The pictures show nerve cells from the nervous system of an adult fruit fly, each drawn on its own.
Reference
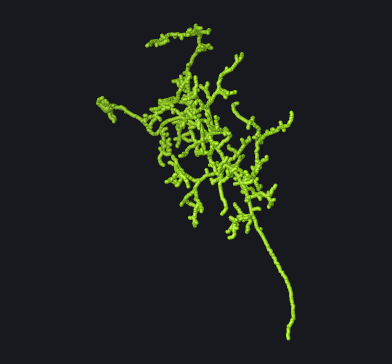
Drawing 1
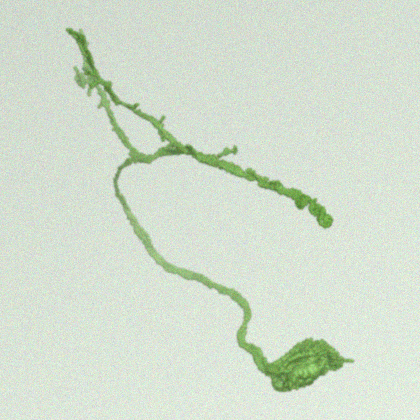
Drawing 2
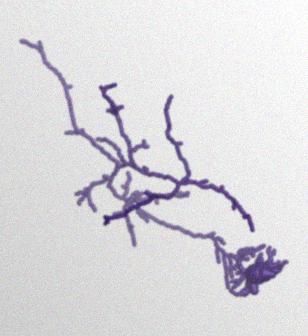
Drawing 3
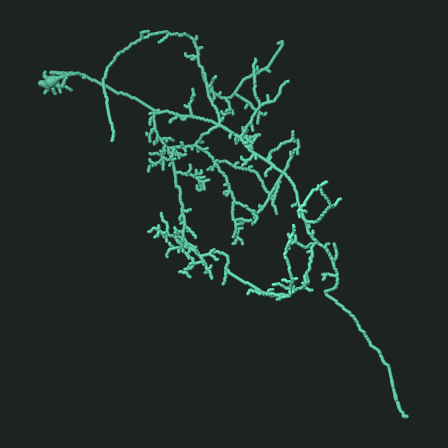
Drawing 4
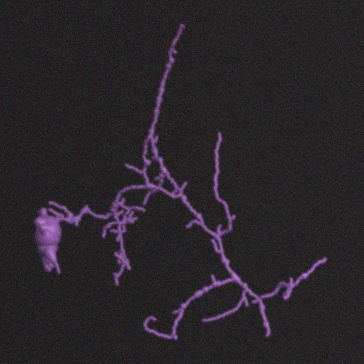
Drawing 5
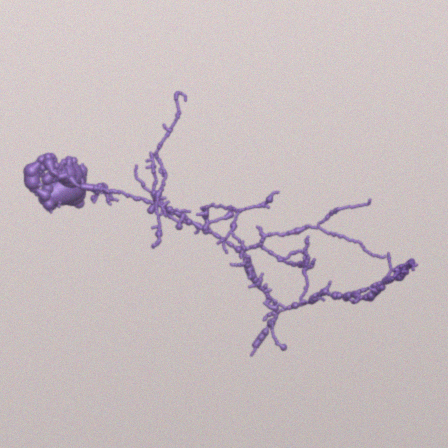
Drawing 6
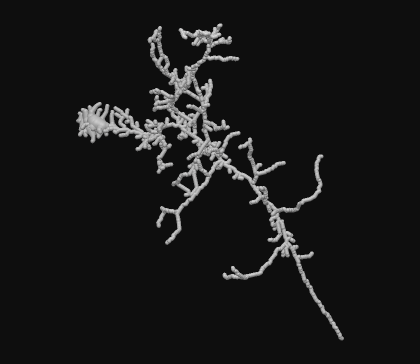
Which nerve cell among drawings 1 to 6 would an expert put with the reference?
4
